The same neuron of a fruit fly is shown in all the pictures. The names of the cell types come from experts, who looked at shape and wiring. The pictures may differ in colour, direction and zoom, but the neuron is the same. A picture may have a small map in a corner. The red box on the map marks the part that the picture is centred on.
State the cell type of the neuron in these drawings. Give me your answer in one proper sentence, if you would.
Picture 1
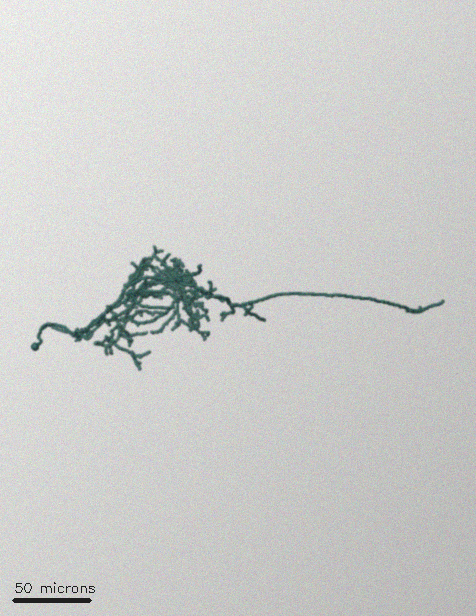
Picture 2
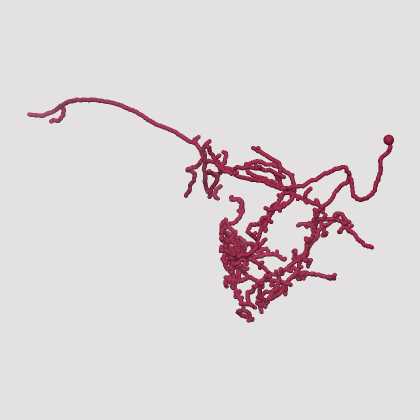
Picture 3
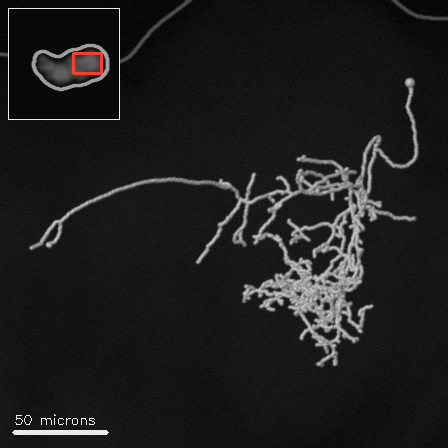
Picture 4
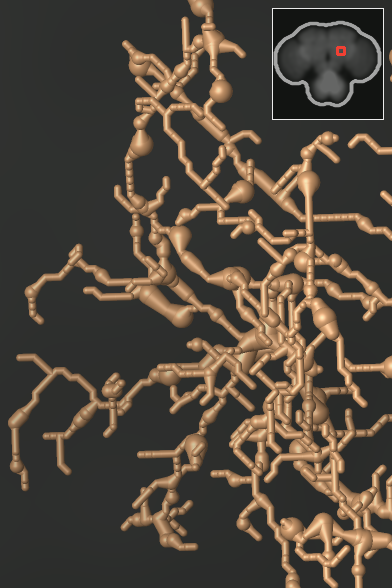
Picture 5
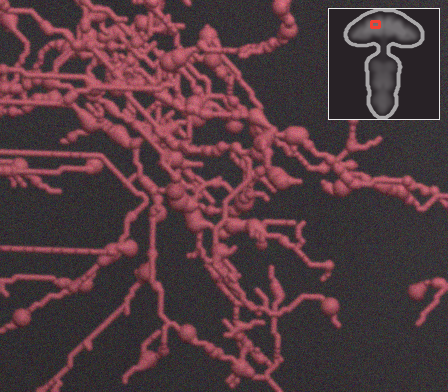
This neuron represents the cell type AVLP734m.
